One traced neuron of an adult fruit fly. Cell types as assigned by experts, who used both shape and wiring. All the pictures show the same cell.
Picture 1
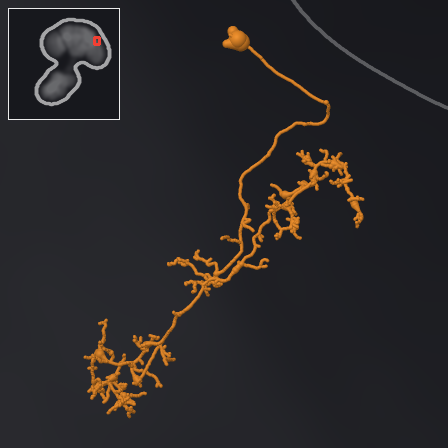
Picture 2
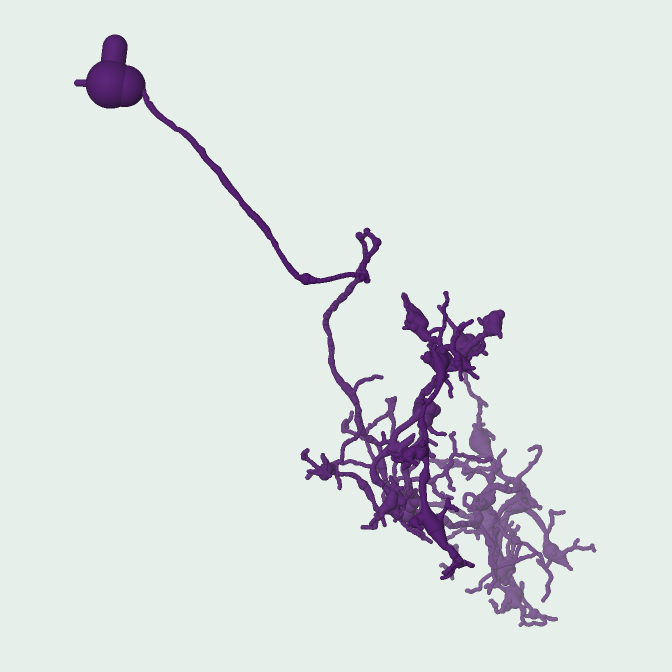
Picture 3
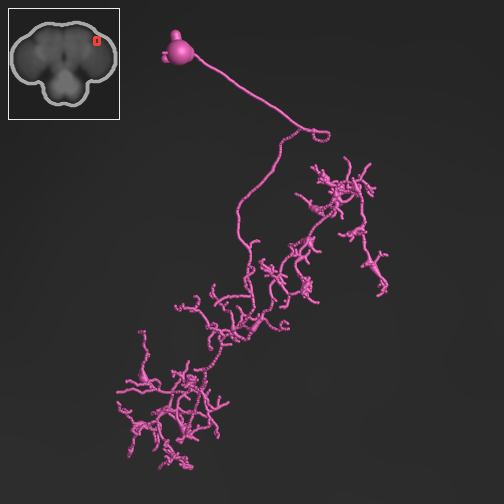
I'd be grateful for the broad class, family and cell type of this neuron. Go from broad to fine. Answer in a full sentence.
An optic-lobe intrinsic neuron of the Mi family, type Mi2.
